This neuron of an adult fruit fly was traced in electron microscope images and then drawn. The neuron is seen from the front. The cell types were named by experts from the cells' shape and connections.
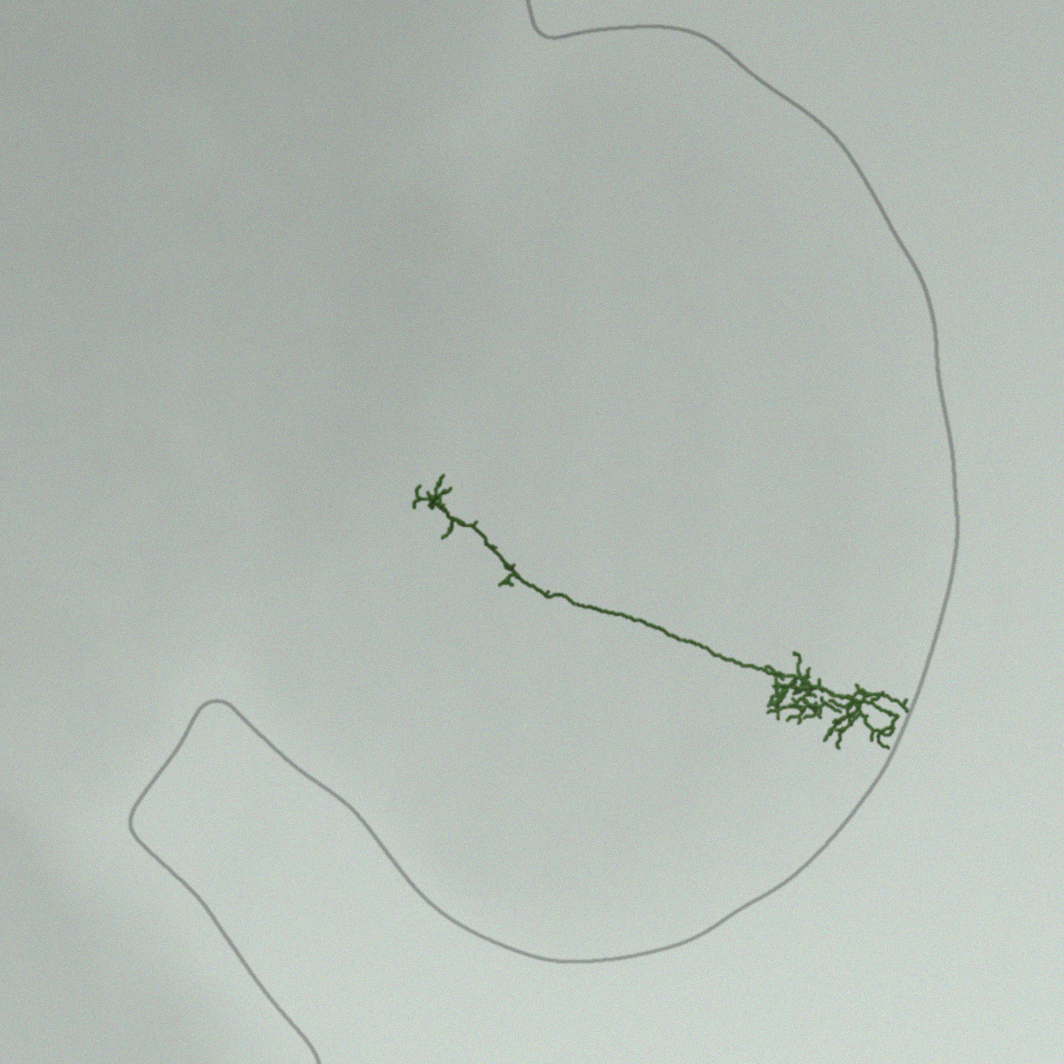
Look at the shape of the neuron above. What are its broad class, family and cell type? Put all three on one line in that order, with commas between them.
optic-lobe intrinsic neuron, Tm, Tm37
